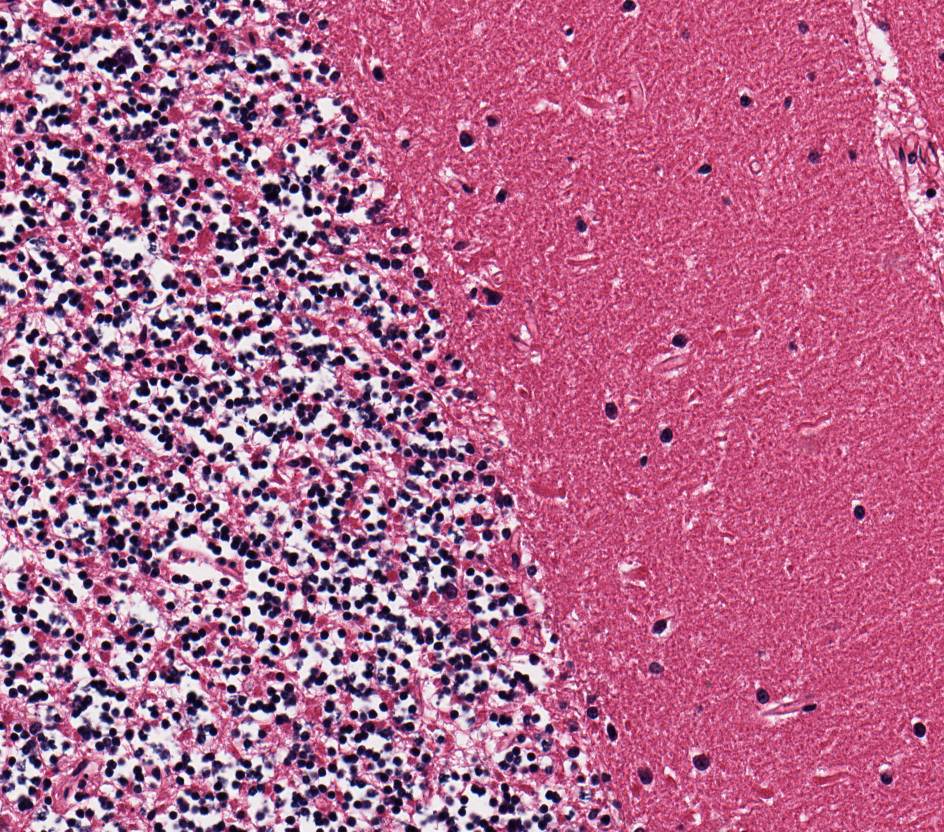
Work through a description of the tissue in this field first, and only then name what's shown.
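The left zone is packed with small, round, darkly stained nuclei showing very little visible cytoplasm. Irregular pale gaps, crossed by thin pink strands, lie between these nuclei. Along the upper right edge runs a narrow channel containing elongated nuclei. Neither epithelium nor glands appear anywhere in the field. This tissue is cerebellum.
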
